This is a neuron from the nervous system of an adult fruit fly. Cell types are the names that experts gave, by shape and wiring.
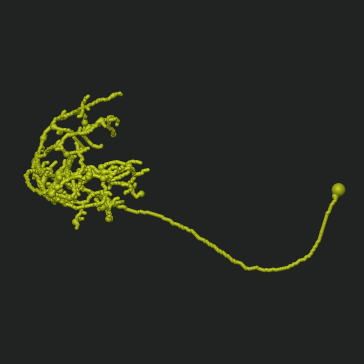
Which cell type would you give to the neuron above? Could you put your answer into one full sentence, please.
This neuron is a member of the LHAV3b8 cell type.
